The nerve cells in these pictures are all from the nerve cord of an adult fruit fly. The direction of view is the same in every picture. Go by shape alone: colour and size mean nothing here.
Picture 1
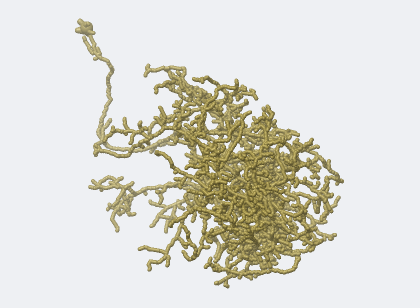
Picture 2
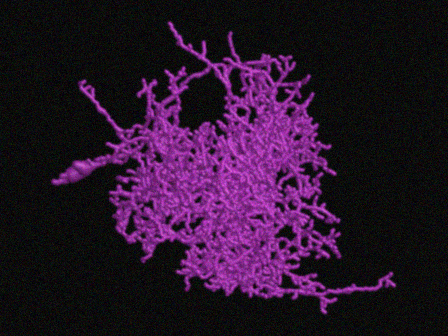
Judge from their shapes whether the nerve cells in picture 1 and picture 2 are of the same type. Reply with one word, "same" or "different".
different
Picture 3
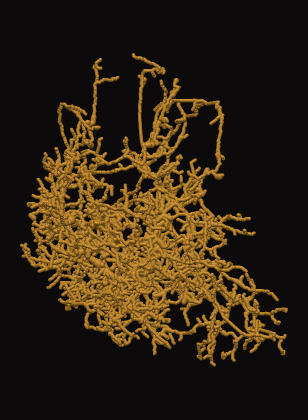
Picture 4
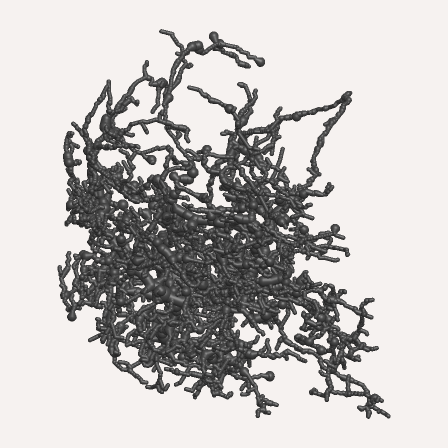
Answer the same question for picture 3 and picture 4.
same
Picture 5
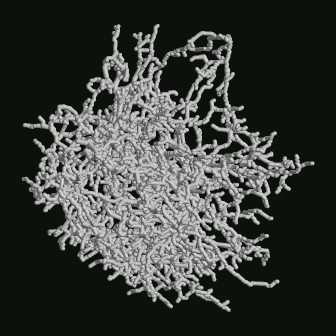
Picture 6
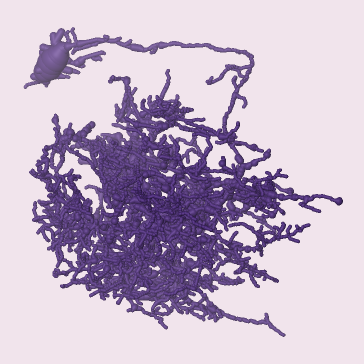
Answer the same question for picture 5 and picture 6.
same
